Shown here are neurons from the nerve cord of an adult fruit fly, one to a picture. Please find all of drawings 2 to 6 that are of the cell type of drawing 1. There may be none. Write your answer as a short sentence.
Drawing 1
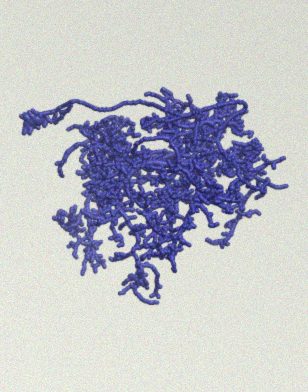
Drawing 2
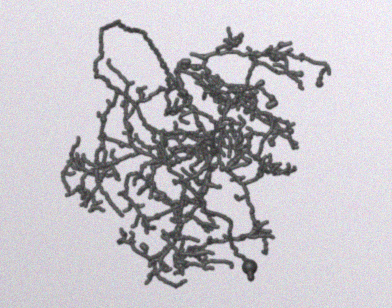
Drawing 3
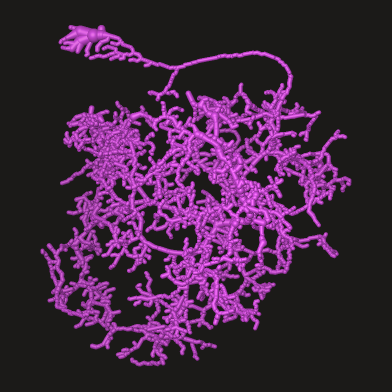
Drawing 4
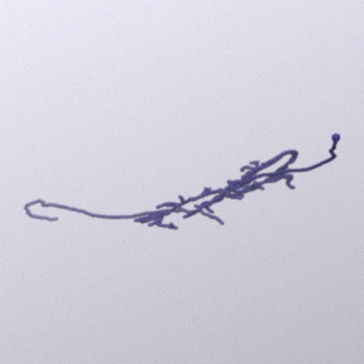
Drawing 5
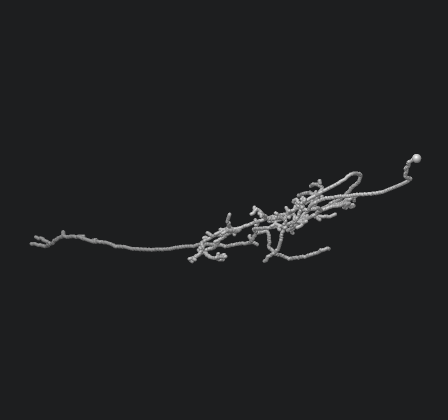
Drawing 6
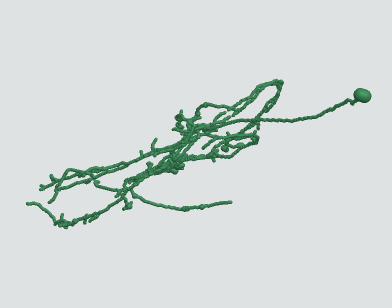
Drawing 3 is of the same cell type.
